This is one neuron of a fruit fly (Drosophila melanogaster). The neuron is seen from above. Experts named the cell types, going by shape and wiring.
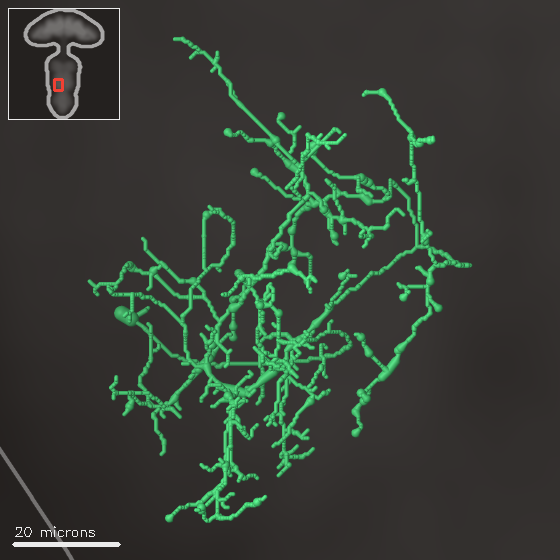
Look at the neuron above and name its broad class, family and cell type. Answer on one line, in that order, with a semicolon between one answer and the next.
nerve-cord intrinsic neuron; hemilineage 01B; IN01B022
